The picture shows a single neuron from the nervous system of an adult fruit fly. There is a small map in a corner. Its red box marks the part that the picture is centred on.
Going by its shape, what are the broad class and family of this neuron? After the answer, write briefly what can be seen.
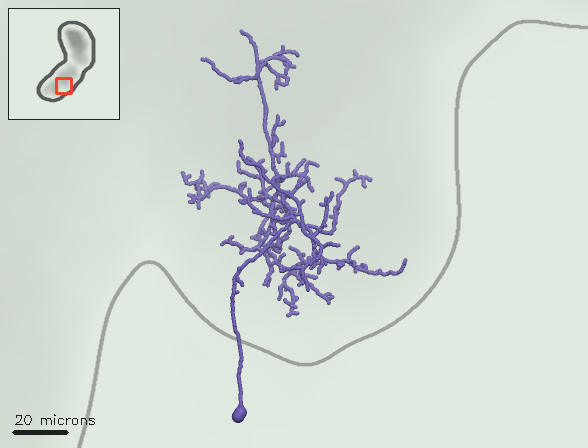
Its broad class is nerve-cord intrinsic neuron. Its family is hemilineage 20A.22A. The cell body can be seen at the bottom of the picture. By the scale bar it is about 150 microns tall in this view. Dozens of branch ends can be seen.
